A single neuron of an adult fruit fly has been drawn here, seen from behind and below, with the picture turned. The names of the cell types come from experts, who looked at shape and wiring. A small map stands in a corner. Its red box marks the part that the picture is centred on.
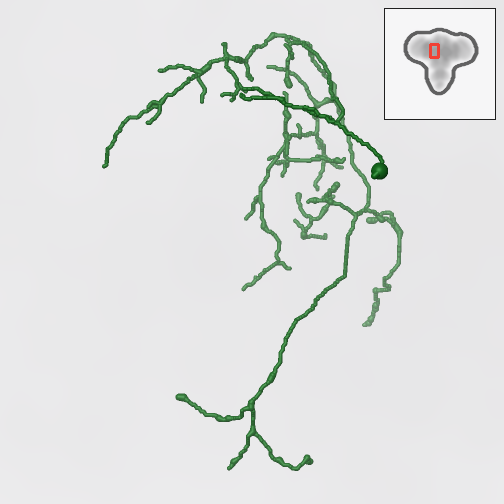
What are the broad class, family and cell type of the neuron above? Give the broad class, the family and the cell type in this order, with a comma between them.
nerve-cord intrinsic neuron, hemilineage 01B, IN01B044_b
